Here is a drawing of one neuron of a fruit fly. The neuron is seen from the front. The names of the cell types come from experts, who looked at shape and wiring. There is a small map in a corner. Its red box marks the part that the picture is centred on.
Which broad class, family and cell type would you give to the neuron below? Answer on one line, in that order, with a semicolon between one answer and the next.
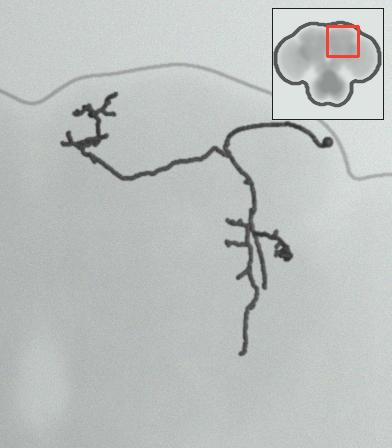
central-brain intrinsic neuron; hemilineage SLPpl1; SMP217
